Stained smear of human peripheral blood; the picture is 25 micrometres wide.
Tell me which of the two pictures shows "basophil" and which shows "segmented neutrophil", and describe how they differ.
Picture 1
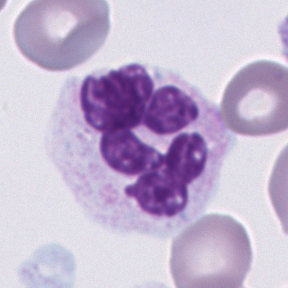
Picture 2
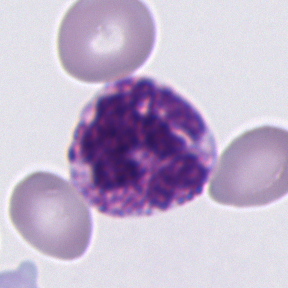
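The segmented neutrophil is in picture 1, and the basophil is in picture 2. In picture 1 the nucleus is split into more than three separate lobes, with dense, clumped, dark purple chromatin. In picture 2 the nucleus is a dark, clumped mass whose outline is hard to trace because granules lie over it.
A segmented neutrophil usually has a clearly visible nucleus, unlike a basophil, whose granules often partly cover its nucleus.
The neutrophil's pale pinkish-lilac cytoplasm holds fine, faint pinkish-violet granules, while coarse dark purple granules are scattered over the whole basophil, including over its nucleus.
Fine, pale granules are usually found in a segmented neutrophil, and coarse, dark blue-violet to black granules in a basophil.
The basophil is round with a slightly bumpy edge, and only a narrow rim of pale lilac-pink cytoplasm shows, mostly at the lower left.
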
